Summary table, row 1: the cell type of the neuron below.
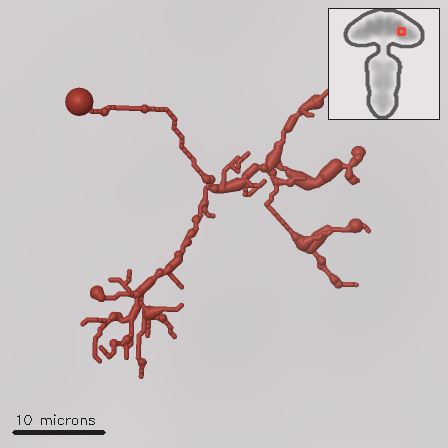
Mi13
